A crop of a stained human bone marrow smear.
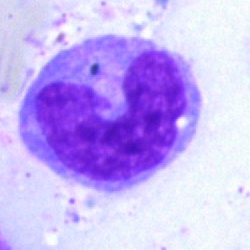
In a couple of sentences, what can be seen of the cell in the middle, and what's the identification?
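Horseshoe-shaped, the nucleus has its notch opening towards the top. The chromatin is coarse and clumped. The cytoplasm is pale lilac-blue. Above the notch of the nucleus, a single small dark dot lies in the cytoplasm. The cell is a monocyte.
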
